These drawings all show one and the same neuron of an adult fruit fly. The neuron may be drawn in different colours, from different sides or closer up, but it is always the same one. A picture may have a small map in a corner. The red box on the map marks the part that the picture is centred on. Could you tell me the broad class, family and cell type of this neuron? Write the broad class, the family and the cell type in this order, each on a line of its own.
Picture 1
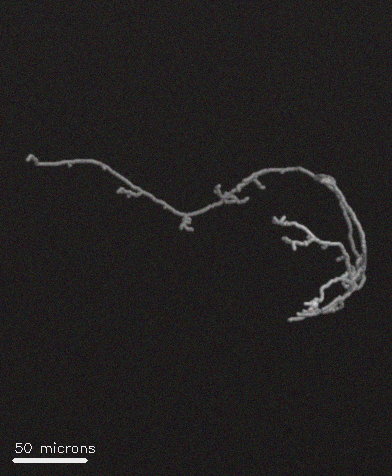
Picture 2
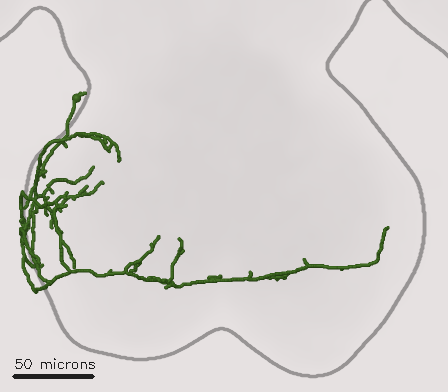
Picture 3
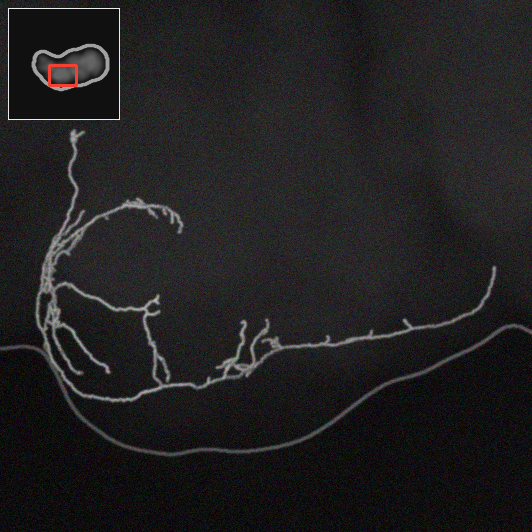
nerve-cord intrinsic neuron
hemilineage 19A
IN19A103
